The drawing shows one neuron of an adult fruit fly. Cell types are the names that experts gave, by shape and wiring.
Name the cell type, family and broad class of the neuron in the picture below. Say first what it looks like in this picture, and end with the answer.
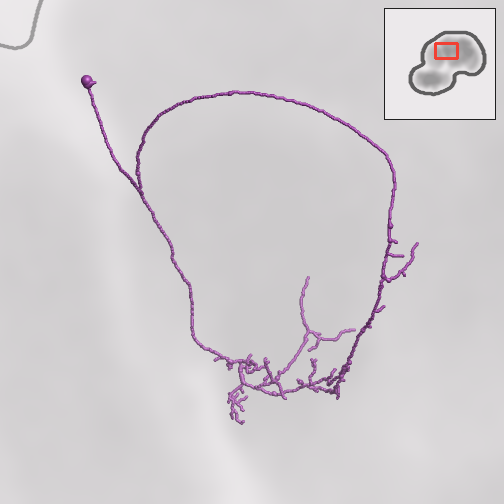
The cell body is at the upper left of the picture. In this view it is about as wide as it is tall. It is of cell type WED040_a. Its family is hemilineage SLPa&l1_lateral. Its broad class is central-brain intrinsic neuron.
